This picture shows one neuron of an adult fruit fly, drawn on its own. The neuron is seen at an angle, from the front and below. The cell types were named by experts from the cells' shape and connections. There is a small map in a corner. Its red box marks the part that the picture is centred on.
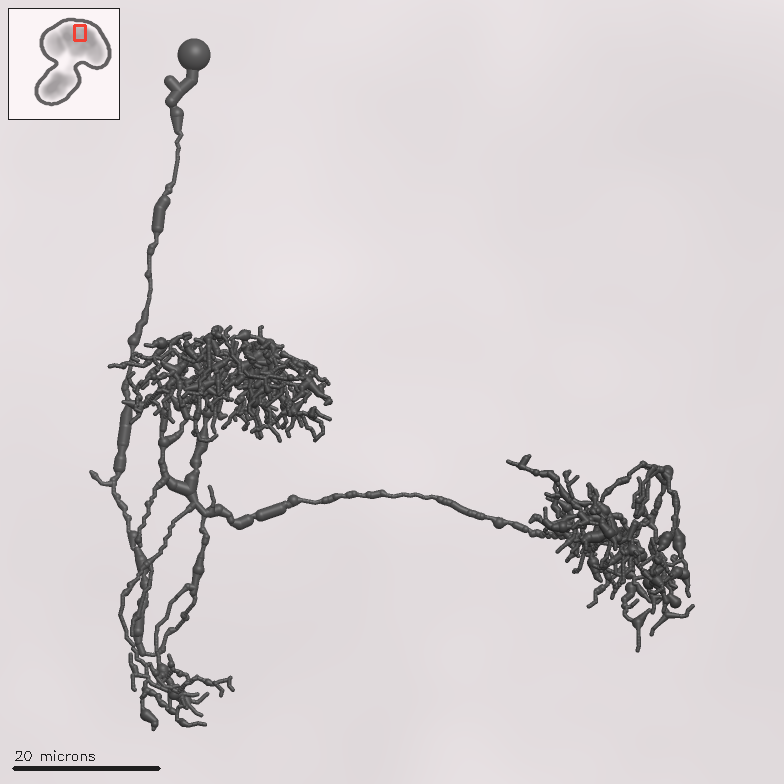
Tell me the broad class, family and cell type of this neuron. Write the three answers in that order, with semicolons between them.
central-brain intrinsic neuron; class CX; hDeltaF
